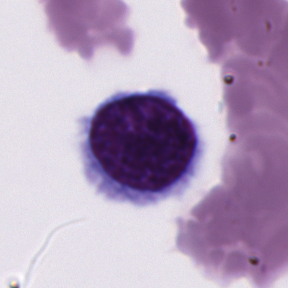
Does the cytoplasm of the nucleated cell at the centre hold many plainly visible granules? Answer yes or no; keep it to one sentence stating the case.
No, granules are not seen anywhere in its cytoplasm.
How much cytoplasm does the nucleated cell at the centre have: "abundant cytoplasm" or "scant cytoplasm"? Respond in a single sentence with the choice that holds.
Its cytoplasm amounts to no more than a narrow rim.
